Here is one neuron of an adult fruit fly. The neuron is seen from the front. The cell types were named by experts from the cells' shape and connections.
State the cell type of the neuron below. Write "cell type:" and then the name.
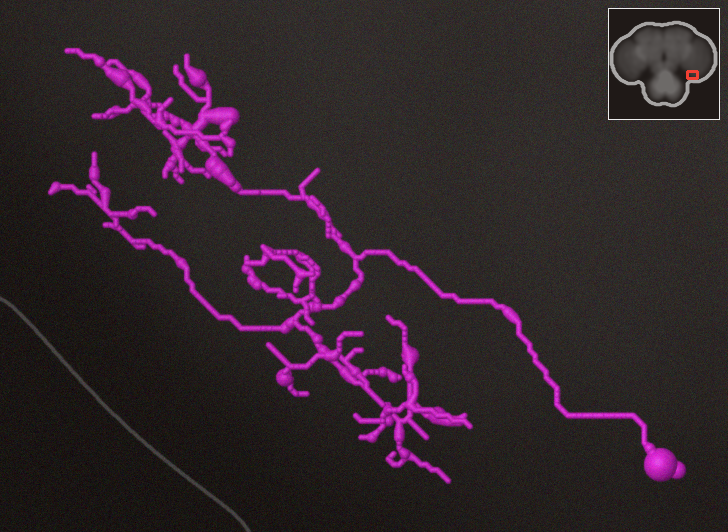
cell type: Mi2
